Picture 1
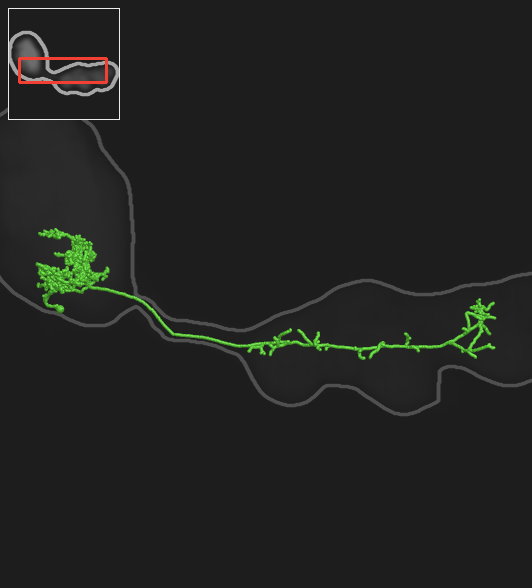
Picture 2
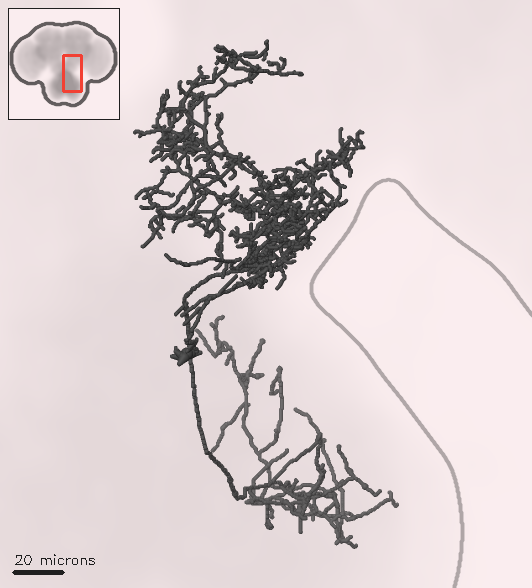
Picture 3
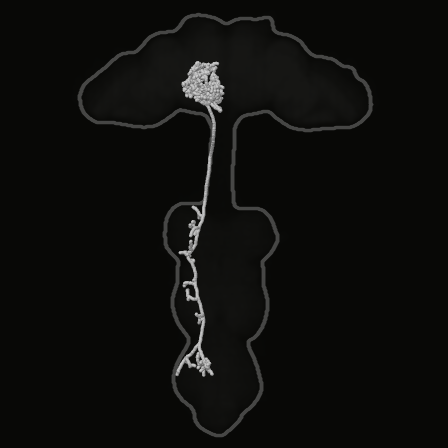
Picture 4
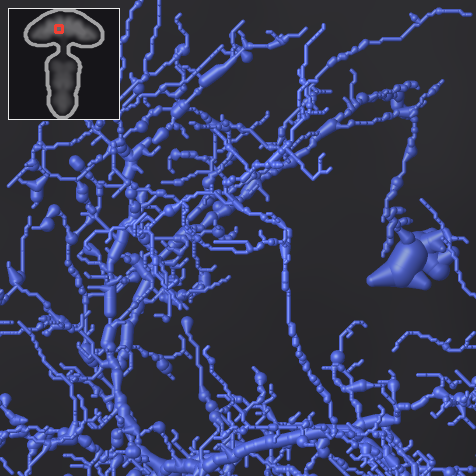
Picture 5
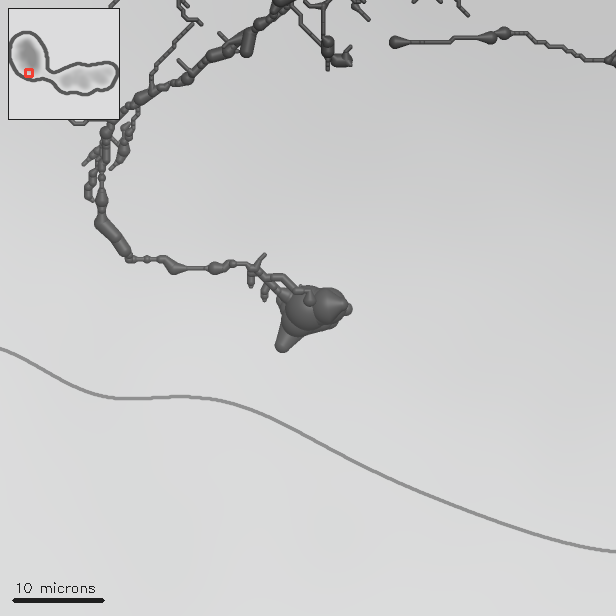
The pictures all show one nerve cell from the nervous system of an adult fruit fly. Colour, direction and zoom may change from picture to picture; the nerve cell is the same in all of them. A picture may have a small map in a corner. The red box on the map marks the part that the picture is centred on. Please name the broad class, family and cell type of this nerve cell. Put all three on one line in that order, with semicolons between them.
descending neuron; DNg; DNg44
